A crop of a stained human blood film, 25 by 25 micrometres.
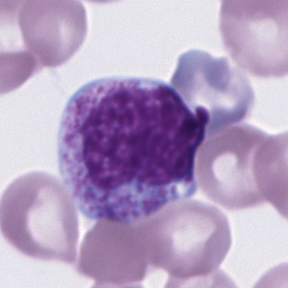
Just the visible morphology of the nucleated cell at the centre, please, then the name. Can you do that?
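The nucleus here is off-centre, sitting toward the right side of the cell. Its chromatin has a mottled look rather than a smooth one. Between the granules the cytoplasm is pale blue, and you'll spot purple granules lying over the nucleus too. That's a myelocyte.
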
